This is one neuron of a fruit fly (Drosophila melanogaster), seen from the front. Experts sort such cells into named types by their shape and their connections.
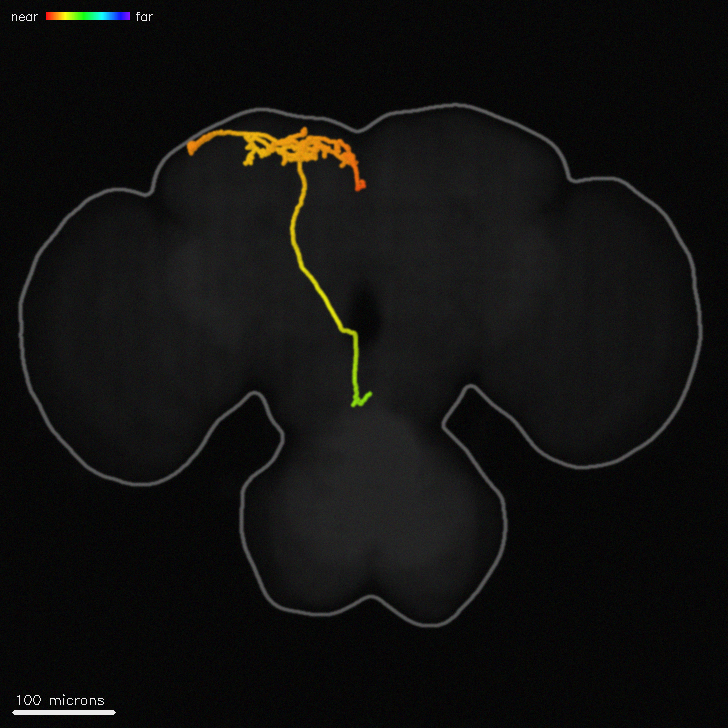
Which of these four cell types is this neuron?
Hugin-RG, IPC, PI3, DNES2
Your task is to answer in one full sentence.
As its cell type, this neuron has DNES2.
